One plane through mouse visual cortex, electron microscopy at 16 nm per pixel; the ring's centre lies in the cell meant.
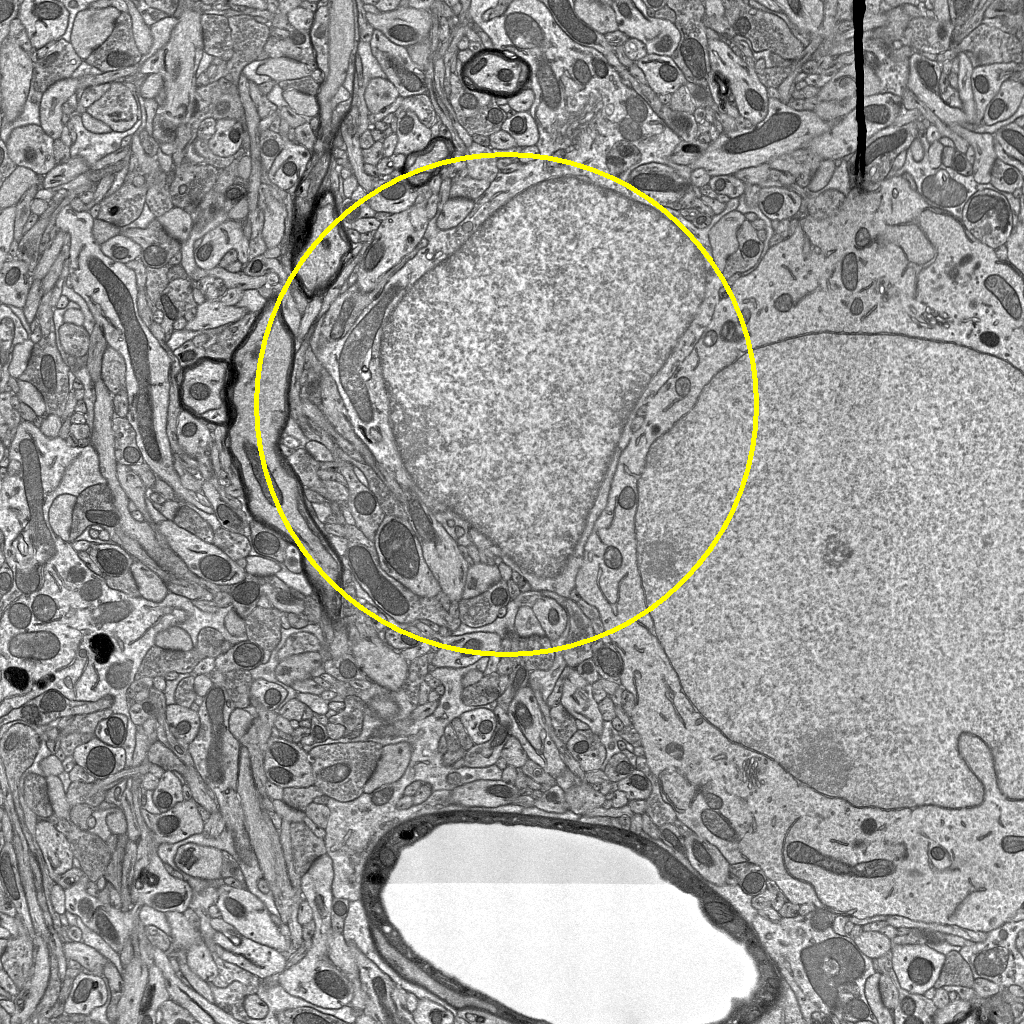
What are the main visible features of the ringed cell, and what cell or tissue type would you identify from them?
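I see a roughly triangular nucleus lying wholly inside the ring, broad at the top, tapering to a point at the bottom. Its envelope runs smoothly, without deep infoldings. Chromatin is fine and evenly dispersed, with no thick dark band along the envelope. It's an astrocyte.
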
